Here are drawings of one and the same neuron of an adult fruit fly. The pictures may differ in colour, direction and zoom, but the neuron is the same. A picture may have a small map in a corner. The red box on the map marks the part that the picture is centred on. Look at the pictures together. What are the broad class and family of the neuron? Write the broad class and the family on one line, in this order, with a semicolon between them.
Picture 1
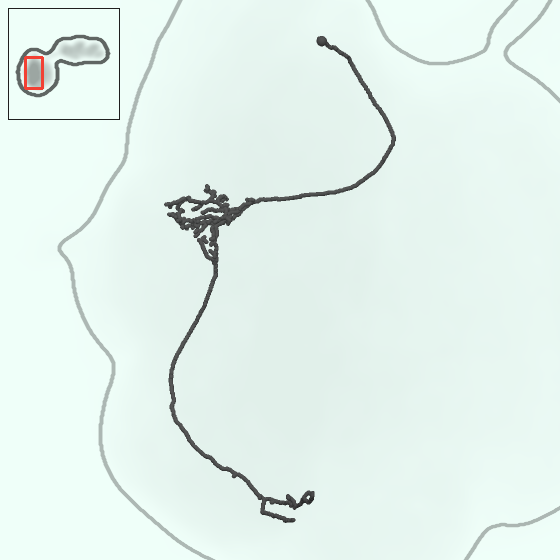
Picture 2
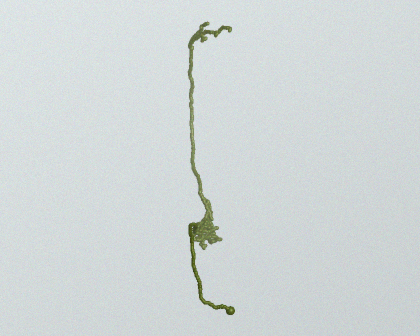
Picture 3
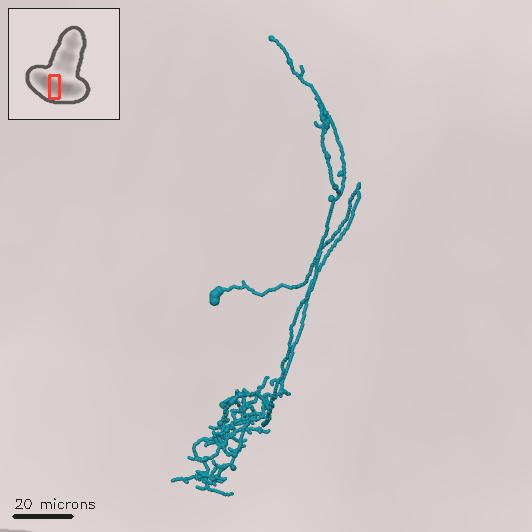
central-brain intrinsic neuron; hemilineage LB5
